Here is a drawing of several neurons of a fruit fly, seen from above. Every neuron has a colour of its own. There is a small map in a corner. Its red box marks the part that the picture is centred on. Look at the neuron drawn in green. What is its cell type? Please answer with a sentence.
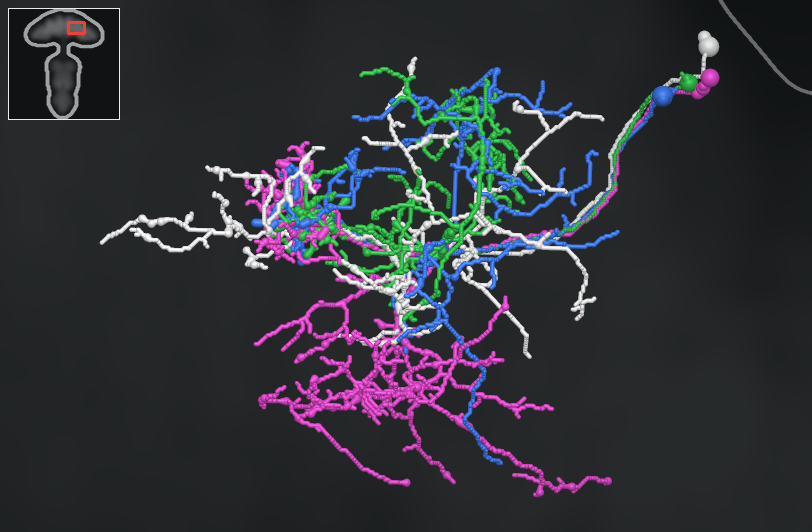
The cell type is CB4121.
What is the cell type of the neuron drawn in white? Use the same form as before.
The cell type is SLP199.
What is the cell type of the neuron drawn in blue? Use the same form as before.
The cell type is CB2302.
